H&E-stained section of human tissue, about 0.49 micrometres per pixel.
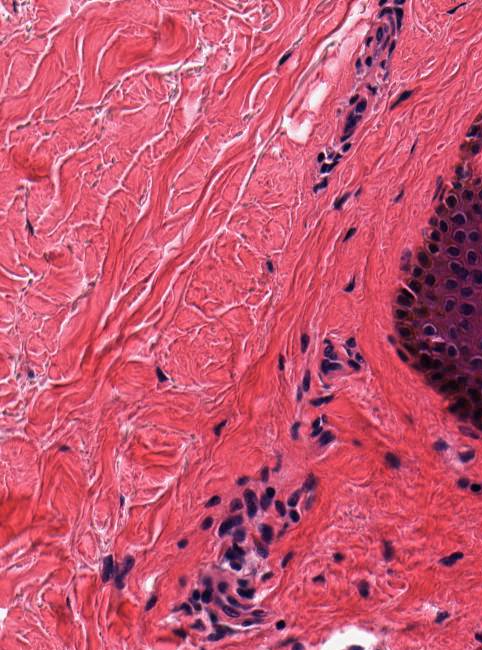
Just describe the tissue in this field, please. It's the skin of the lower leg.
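At the right edge runs a dark purple band of epithelial cells with crowded nuclei. Clusters of small, round, dark lymphocyte nuclei follow a diagonal track from the lower centre toward the upper right. Between the collagen bundles, fibroblast nuclei are sparse, thin and spindle-shaped. Near the top, right of centre, lies a small, narrow, empty vessel lumen.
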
